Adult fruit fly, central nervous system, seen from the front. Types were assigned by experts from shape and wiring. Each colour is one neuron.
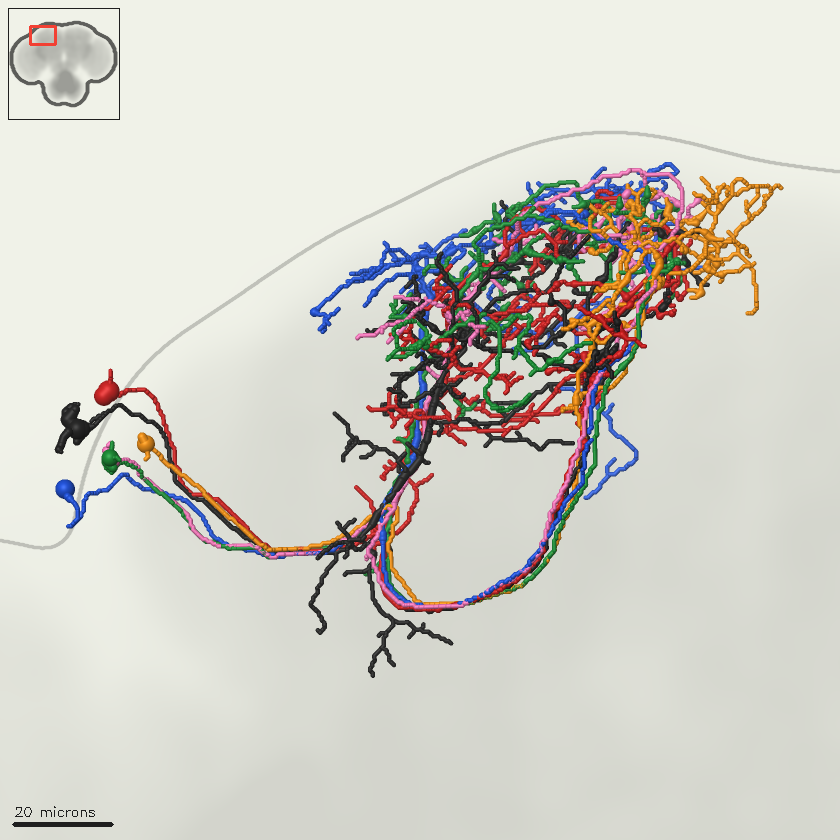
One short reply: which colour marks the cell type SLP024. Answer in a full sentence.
The colour is orange.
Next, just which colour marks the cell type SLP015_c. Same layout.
The colour is black.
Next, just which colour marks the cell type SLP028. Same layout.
The colour is blue.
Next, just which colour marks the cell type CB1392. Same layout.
The colour is pink.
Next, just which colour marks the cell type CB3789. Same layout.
The colour is green.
